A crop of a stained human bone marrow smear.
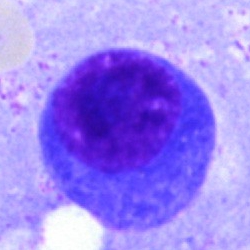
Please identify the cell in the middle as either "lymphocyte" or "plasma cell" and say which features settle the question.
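Plasma cell, not lymphocyte. Nucleus off-centre, toward the top of the cell.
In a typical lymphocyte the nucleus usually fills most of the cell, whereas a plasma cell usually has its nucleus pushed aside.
Cytoplasm deep blue, its widest rim below the nucleus.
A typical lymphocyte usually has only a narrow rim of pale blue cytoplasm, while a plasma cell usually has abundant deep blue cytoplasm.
Chromatin dark purple and dense.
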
